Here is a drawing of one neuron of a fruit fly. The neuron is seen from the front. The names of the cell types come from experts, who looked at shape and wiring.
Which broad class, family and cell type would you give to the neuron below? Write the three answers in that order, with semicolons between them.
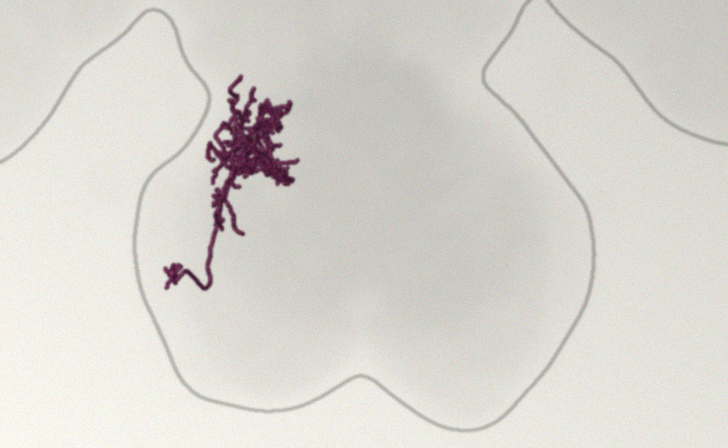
nerve-cord intrinsic neuron; hemilineage 16B; IN16B063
